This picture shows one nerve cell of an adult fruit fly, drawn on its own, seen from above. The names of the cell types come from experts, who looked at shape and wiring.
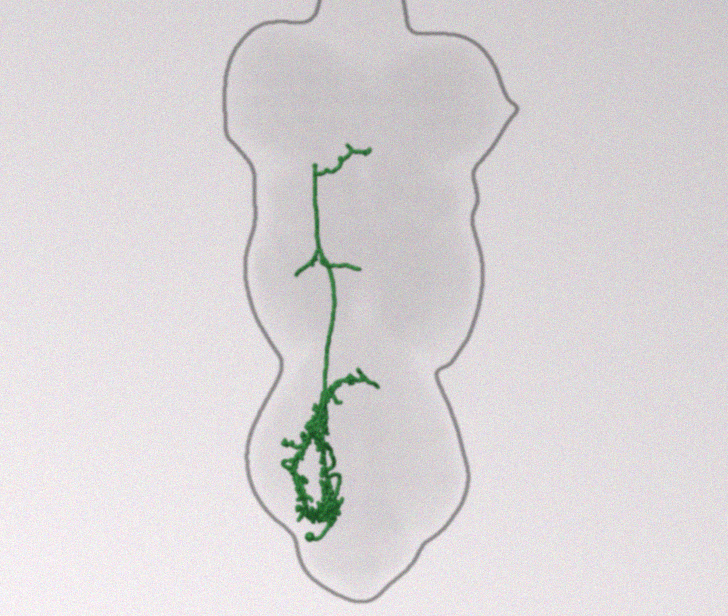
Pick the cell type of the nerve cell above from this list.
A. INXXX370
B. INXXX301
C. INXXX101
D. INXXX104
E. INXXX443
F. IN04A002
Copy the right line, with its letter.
F. IN04A002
